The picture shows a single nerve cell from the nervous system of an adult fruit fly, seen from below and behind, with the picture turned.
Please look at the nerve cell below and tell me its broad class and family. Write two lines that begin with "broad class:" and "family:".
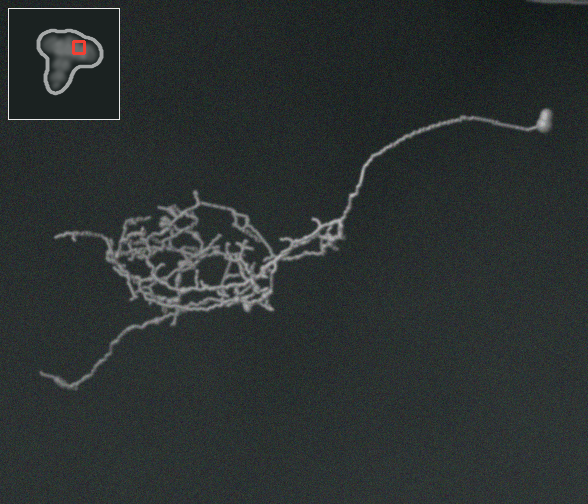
broad class: central-brain intrinsic neuron
family: hemilineage LALa1_anterior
